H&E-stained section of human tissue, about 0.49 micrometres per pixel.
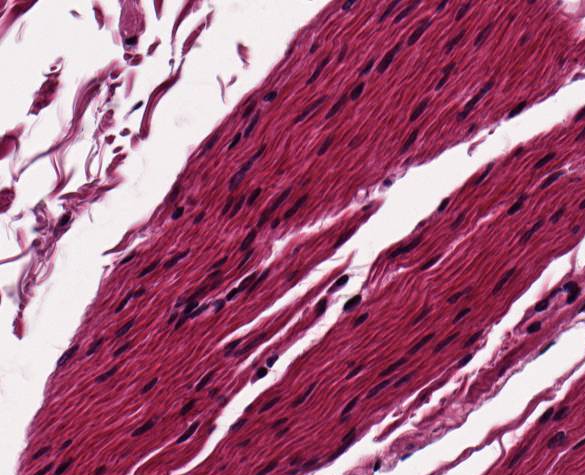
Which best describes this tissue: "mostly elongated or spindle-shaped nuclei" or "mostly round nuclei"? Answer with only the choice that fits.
Mostly elongated or spindle-shaped nuclei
